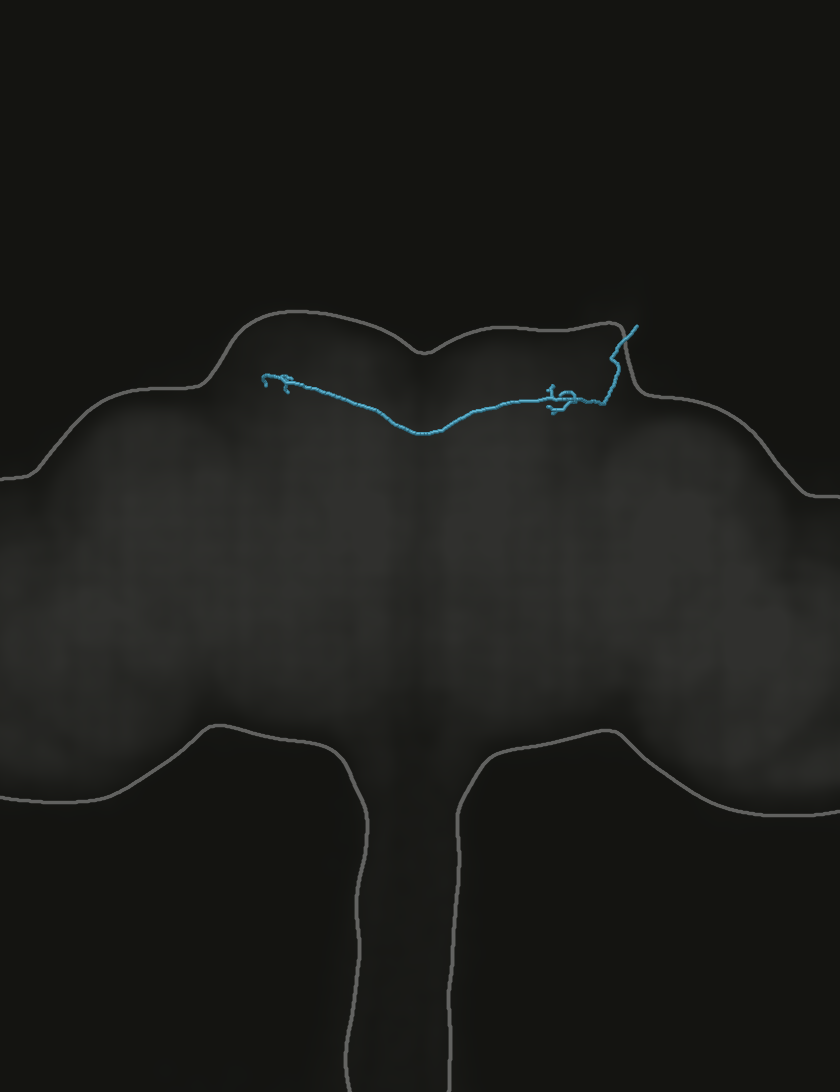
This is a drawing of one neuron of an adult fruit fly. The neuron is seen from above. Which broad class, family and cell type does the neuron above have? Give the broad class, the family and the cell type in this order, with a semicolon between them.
sensory neuron entering the brain; class olfactory; ORN_DL1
